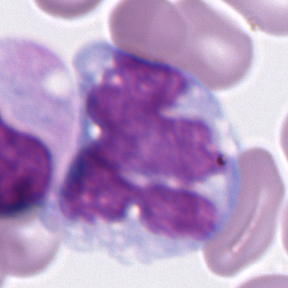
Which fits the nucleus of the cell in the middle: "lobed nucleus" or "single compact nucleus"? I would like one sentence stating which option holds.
Rather than one mass, the nucleus consists of distinct lobes.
